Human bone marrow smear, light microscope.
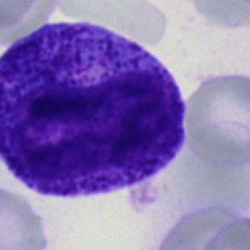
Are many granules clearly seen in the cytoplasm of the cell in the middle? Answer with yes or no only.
Yes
